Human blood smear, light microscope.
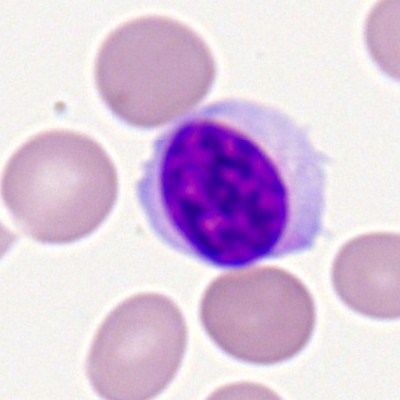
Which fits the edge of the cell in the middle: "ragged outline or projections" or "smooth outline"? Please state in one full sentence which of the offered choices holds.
Rough rather than smooth is the outline of this cell.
